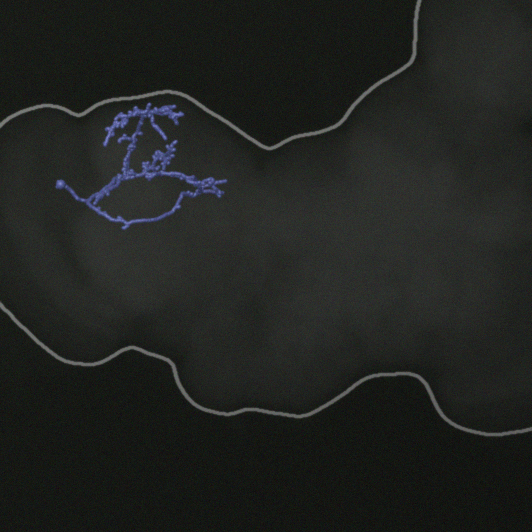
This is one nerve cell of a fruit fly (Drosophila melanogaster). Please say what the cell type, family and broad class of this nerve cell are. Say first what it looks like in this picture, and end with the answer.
In this view it is wider than it is tall. The cell type is PLP064_a. The family is hemilineage SLPav1_medial. This is a central-brain intrinsic neuron.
